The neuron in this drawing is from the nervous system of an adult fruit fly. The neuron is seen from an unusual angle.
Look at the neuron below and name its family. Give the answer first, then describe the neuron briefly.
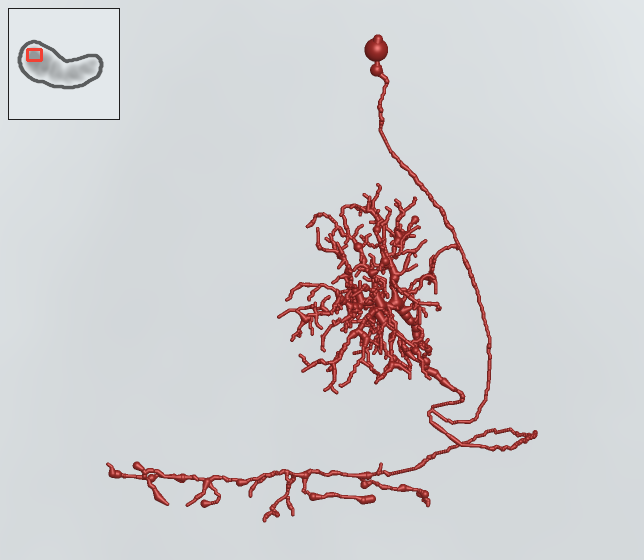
The family is hemilineage VPNp3. This is a visual projection neuron. The cell body is at the top of the picture. The picture shows dozens of branch ends.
